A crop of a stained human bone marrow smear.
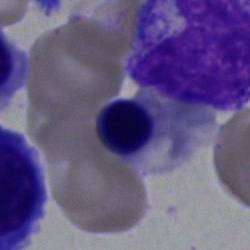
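Erythroblast at the centre of this stained bone marrow smear. Notice first that the nucleus sits at the left side of the cell, with most of the cytoplasm stretching away to its right. Its chromatin is uniformly dense and very dark, showing no internal pattern. Now take a moment over the cytoplasm: it is pale greyish-lilac, and its outline is irregular rather than smoothly round.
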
